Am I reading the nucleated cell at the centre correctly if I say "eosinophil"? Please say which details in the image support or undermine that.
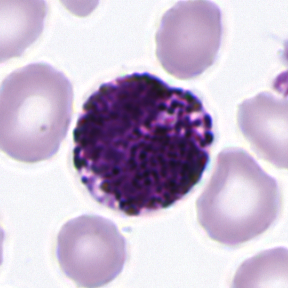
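Granules first: coarse and dark purple-black, they crowd the cell, which goes with basophil.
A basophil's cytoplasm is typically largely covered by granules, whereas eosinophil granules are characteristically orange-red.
Next, the nucleus: granules lie over it and hide its outline, again siding with basophil rather than eosinophil.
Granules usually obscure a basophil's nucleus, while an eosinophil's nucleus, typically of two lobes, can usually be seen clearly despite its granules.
The round outline, the surface without projections, the size larger than the neighbouring red cells and the small pale patch with few granules just above and right of the centre are simply seen and decide nothing between the two. The cell is therefore a basophil, not an eosinophil.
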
